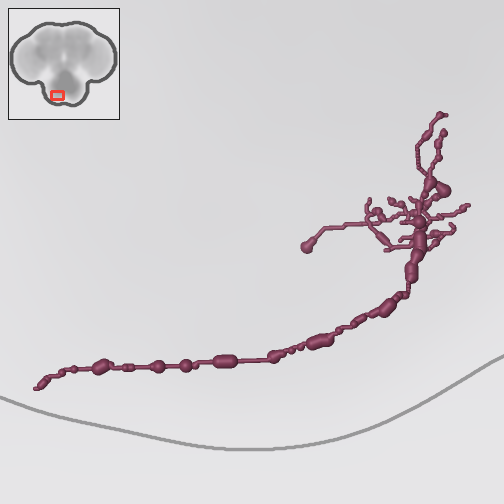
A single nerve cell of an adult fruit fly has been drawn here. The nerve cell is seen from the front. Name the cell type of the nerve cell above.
LgLG1a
